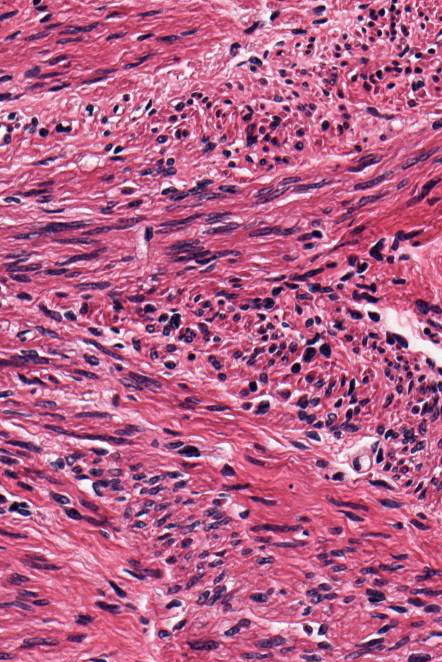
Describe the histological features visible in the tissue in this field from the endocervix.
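Notice the spindle cells' elongated, blunt-ended, cigar-shaped dark nuclei lying along the fibres. Right of centre, between the muscle bundles, crowds a group of cells with rounder, darker nuclei. Upper right, a second group has round to oval nuclei. Nowhere do glands or epithelial lining appear.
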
